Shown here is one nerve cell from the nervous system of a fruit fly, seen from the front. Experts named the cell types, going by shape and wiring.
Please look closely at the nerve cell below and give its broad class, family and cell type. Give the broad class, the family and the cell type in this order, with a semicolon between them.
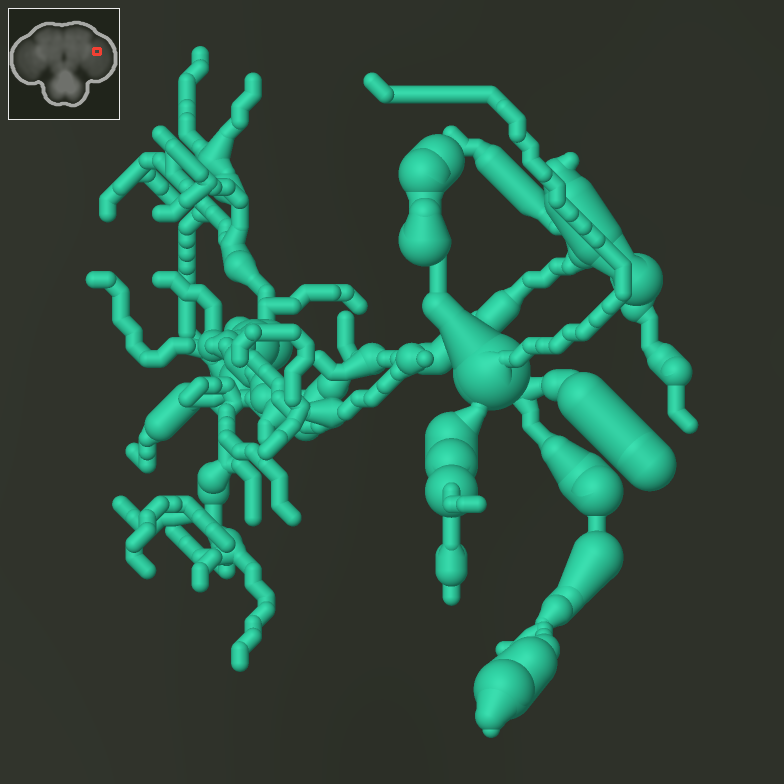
optic-lobe intrinsic neuron; Mi; Mi13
